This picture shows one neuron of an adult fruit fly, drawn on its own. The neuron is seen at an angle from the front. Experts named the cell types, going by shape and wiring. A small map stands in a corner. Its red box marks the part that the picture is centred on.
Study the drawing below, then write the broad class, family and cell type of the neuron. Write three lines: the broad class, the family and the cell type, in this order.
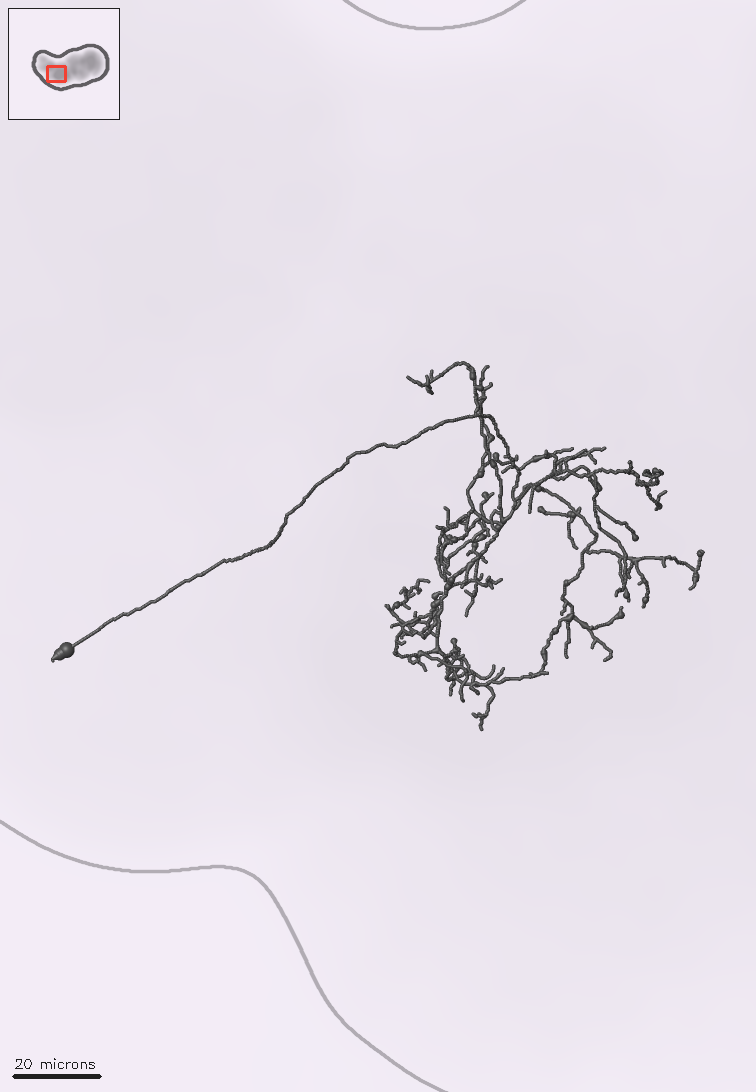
nerve-cord intrinsic neuron
hemilineage 12B
IN12B078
